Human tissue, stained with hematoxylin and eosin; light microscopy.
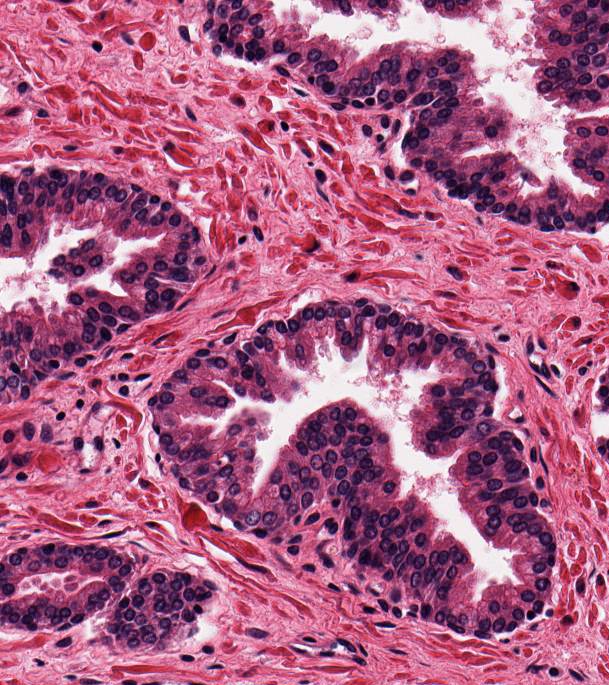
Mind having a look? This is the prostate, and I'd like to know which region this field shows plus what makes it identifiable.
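Here you are looking at prostatic gland. The glands lie separate in stroma: the largest in the centre, others at the upper right, left edge and lower left.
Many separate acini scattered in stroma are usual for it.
Now see how the epithelium bulges into the lumens in folds and tufts, leaving jagged, branching outlines.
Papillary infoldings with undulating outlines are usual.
Dense stroma of pink spindle cells curves around each gland, and the lining is several nuclei deep.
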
